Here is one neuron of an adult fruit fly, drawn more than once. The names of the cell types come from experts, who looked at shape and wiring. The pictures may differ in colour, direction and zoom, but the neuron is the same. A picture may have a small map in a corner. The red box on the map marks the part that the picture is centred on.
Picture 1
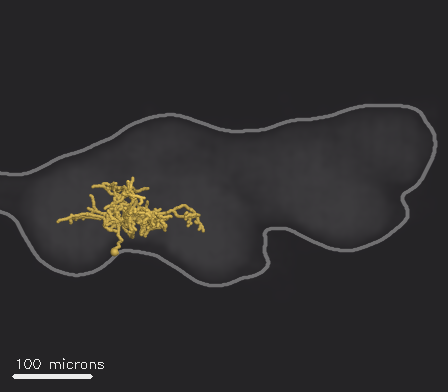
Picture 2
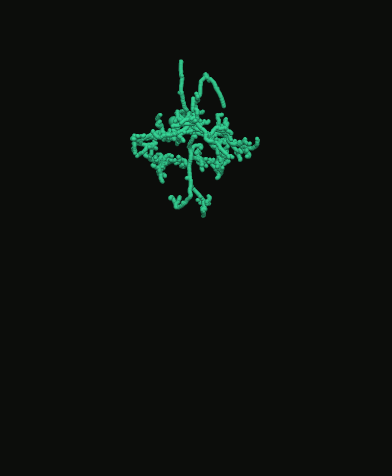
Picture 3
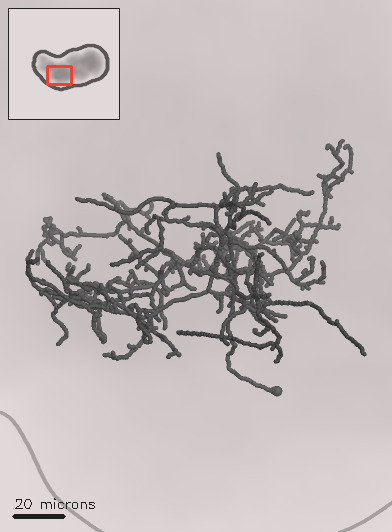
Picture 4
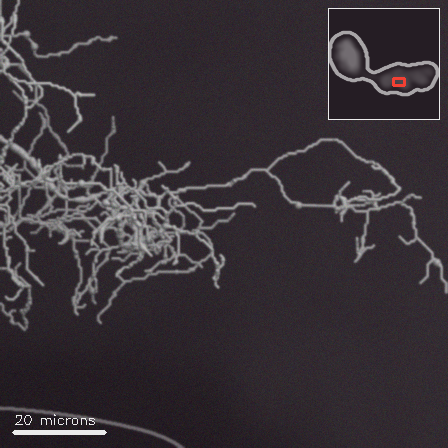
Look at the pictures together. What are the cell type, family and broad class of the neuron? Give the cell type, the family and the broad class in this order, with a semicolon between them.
IN00A038; hemilineage 00A; nerve-cord intrinsic neuron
